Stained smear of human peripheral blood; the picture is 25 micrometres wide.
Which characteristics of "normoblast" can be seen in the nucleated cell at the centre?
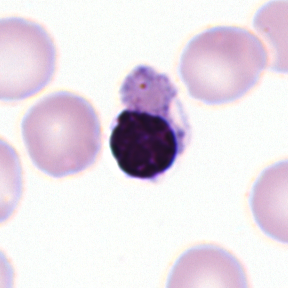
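For this normoblast, the placement of the cytoplasm fits well: most of it lies above the nucleus as an eccentric cap, so the nucleus sits off-centre.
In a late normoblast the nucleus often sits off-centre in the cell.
The chromatin is dense, dark purple and coarsely clumped.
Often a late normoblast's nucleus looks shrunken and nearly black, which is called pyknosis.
The cytoplasm is pale lilac-grey.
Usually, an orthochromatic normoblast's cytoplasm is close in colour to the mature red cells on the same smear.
A single tiny orange-red dot lies in the upper cytoplasm.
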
